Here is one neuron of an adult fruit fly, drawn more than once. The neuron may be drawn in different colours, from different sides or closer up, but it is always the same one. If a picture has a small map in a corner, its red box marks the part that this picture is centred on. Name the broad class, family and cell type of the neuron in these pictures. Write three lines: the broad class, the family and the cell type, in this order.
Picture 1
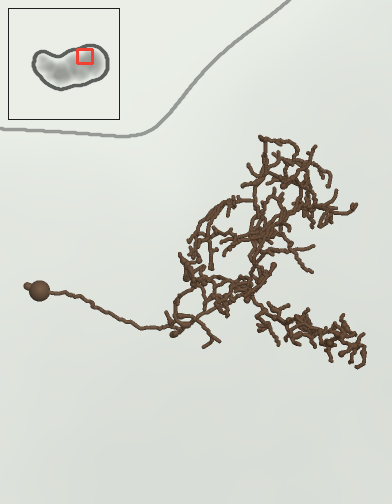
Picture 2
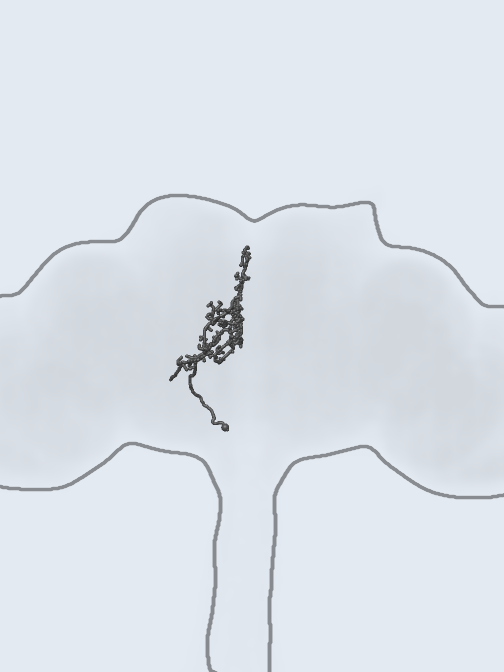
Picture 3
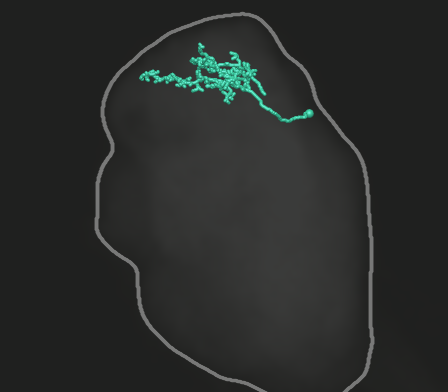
central-brain intrinsic neuron
hemilineage DM4_dorsal
SMP402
